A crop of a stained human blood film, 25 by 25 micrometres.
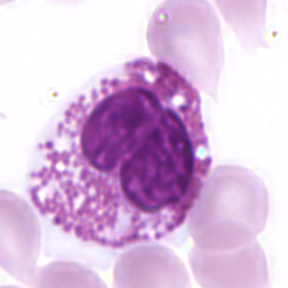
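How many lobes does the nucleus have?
Two, and its chromatin is dense and dark purple.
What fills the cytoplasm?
Coarse round granules, with pale, nearly colourless cytoplasm between them.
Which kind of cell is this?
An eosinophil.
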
